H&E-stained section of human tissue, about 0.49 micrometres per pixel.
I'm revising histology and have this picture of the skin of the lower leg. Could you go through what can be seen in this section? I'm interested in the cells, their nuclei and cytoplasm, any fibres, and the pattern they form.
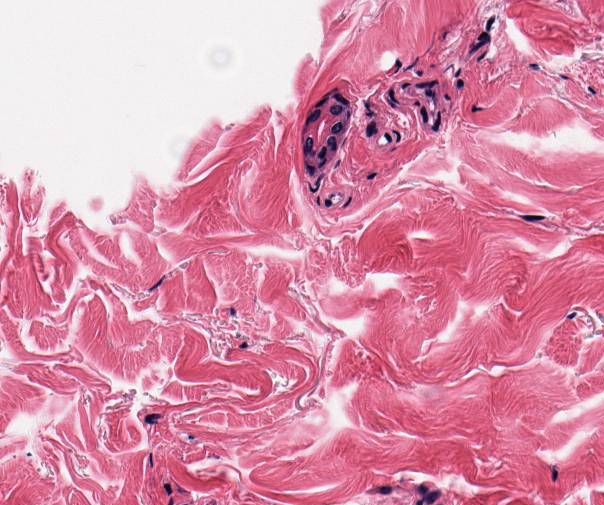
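First, the fibres: thick, wavy pink bundles fill the field, running in many directions and staining a strong, fairly even pink with eosin. Next, the nuclei: sparse, scattered between the bundles, mostly thin, dark and elongated. Last, the tissue edge: ragged at the upper left, with frayed fibre ends.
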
